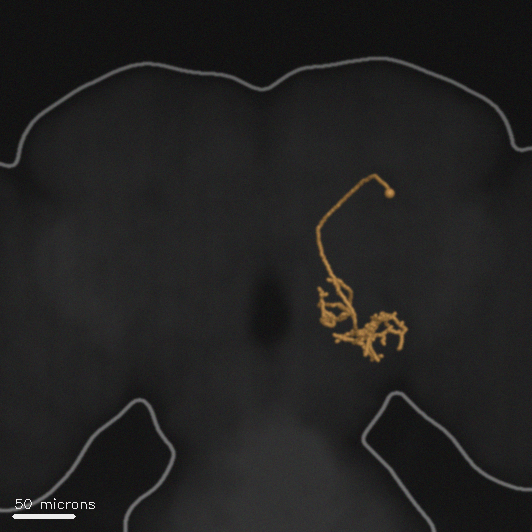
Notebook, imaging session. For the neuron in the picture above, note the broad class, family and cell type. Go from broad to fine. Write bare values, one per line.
central-brain intrinsic neuron
hemilineage WEDd1
SAD008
